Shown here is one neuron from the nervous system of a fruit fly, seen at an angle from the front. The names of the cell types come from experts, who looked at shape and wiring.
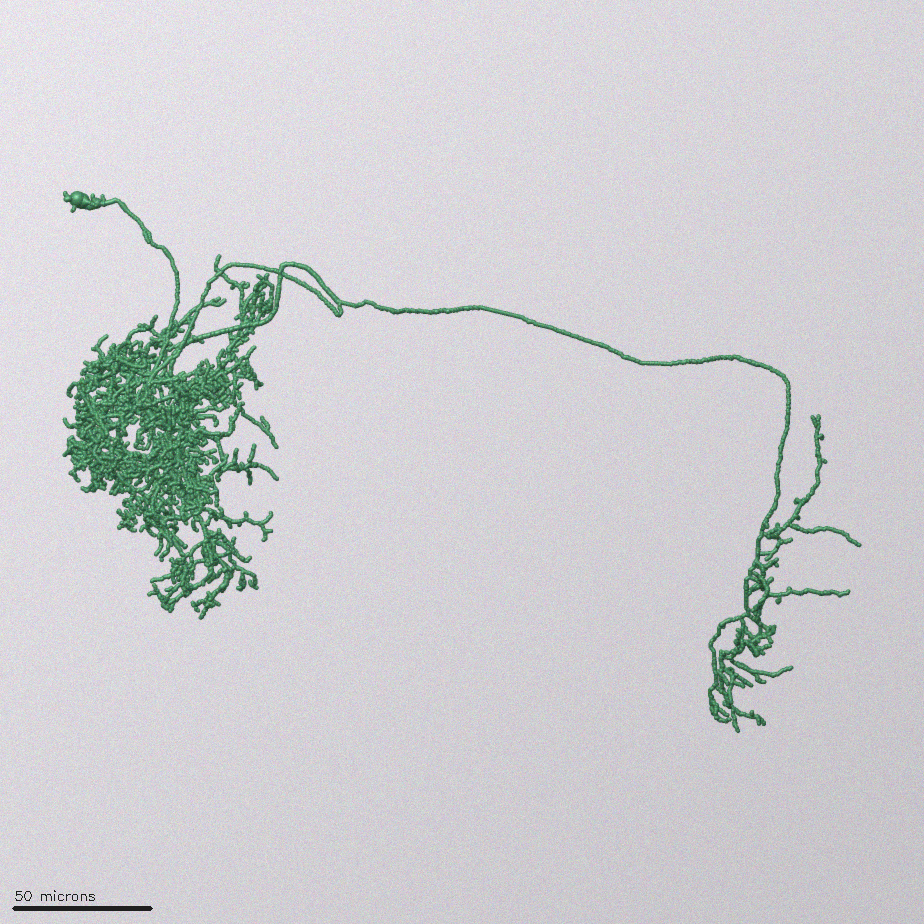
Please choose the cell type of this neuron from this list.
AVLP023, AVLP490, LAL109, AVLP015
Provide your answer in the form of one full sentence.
The neuron has AVLP023 as its cell type.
